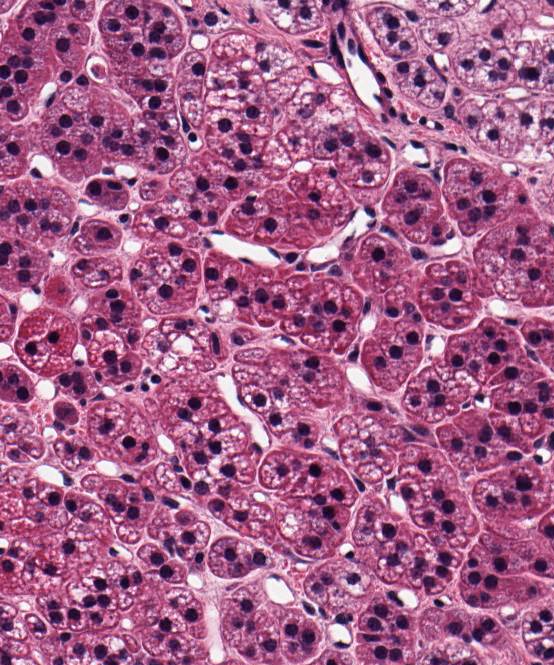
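Adrenal gland: look first at how the cells gather into small rounded nests, parted by thin pink septa. Many nest cells carry pink cytoplasm packed with small clear vacuoles. In the delicate septa you'll find scattered flattened, elongated nuclei and small thin-walled empty channels.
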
